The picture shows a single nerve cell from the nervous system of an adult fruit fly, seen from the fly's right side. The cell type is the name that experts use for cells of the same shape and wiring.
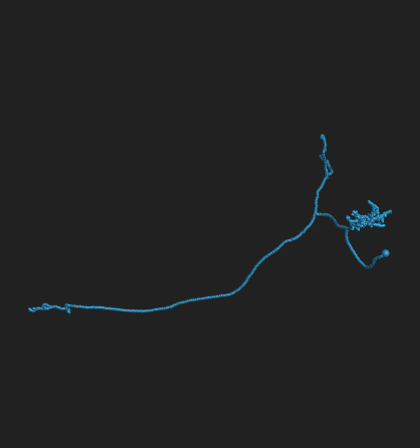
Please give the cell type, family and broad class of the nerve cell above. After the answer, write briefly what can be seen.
The cell type is DNge094. Its family is hemilineage LB7. It is a descending neuron. The cell body can be seen on the right of the picture. In this view it is wider than it is tall.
